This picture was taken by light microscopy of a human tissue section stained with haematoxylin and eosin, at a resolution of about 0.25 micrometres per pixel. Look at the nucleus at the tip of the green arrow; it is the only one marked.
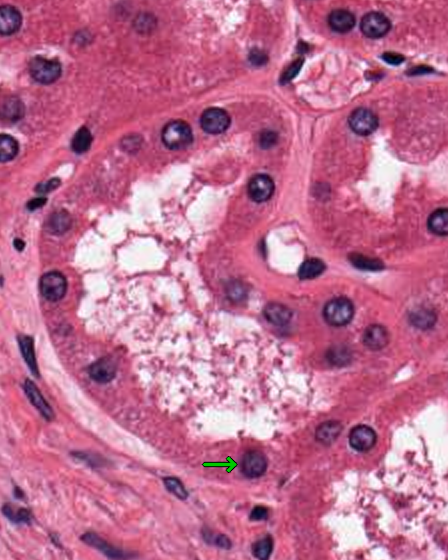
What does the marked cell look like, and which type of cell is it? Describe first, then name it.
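The cytoplasm is pink and finely granular. It fills the space between the nucleus and the lumen, and no clear border separates it from the neighbouring cells. The cell is one of a single layer of cells lining a tubule whose lumen holds pale, frothy material. Its base rests against the fibrous tissue outside the tubule. The marked cell is a proximal tubule cell.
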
